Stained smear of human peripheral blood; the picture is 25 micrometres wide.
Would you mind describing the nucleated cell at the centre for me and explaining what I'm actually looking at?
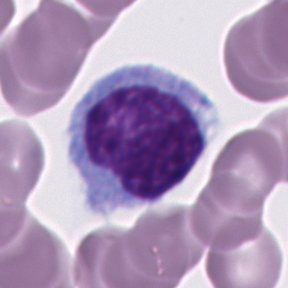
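Chromatin in the nucleus is clumped into dark patches separated by paler areas, and no nucleoli can be seen. Cytoplasm is broadest on the left and lower-left side of the nucleus and contains no coarse granules. The cell is a monocyte.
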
